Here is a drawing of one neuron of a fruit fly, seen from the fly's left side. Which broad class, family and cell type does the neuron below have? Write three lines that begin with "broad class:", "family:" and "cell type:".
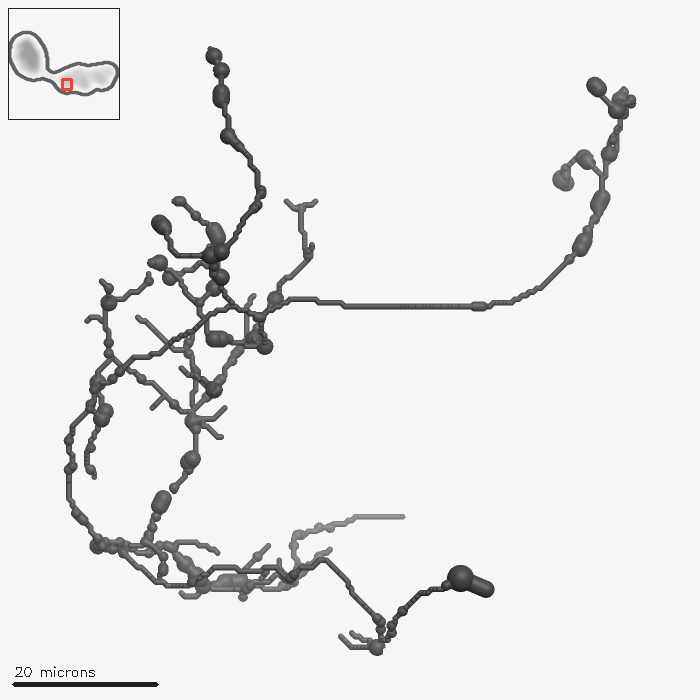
broad class: nerve-cord intrinsic neuron
family: hemilineage 01B
cell type: IN01B044_b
